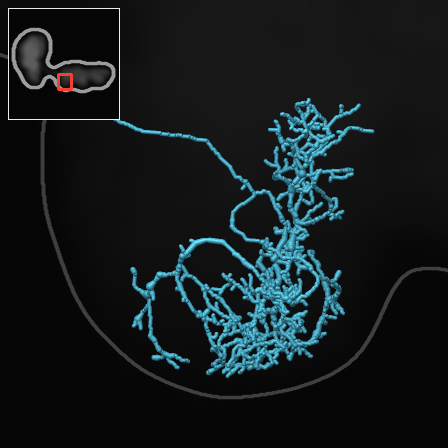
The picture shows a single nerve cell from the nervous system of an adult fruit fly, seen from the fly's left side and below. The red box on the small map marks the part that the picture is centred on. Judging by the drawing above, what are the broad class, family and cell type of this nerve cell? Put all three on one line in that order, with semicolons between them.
nerve-cord intrinsic neuron; hemilineage 09A; IN09A013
